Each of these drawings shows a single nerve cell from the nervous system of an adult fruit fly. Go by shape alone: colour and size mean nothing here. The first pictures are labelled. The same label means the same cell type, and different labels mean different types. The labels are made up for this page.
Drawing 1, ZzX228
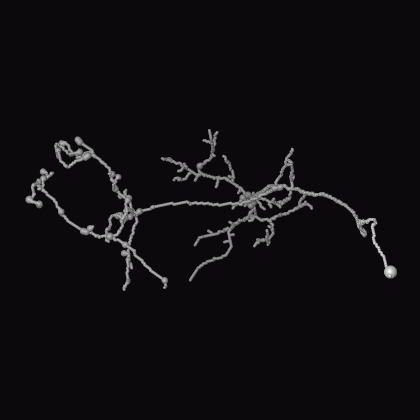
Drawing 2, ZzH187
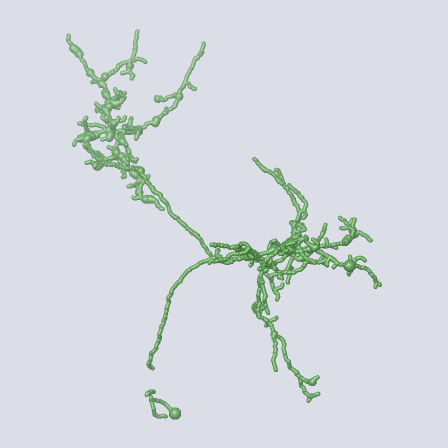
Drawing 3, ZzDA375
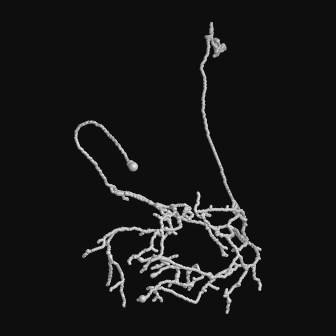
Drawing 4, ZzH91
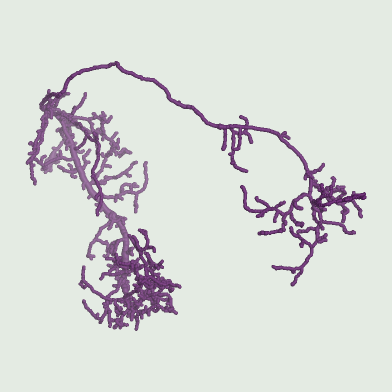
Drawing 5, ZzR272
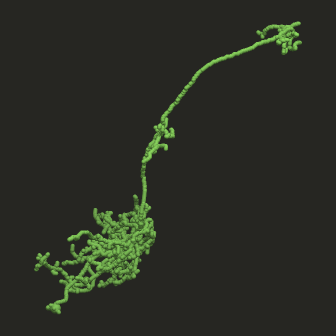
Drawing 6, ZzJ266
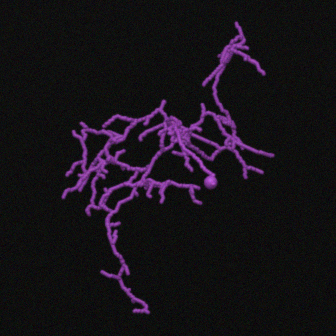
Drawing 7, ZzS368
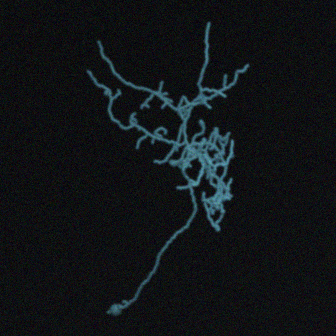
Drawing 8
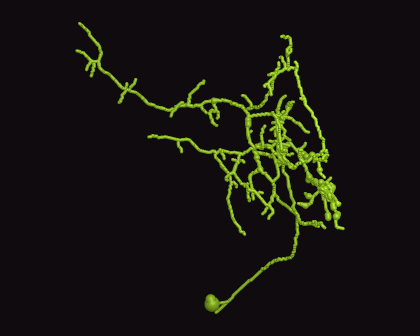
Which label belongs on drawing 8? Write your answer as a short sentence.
It belongs to ZzS368.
